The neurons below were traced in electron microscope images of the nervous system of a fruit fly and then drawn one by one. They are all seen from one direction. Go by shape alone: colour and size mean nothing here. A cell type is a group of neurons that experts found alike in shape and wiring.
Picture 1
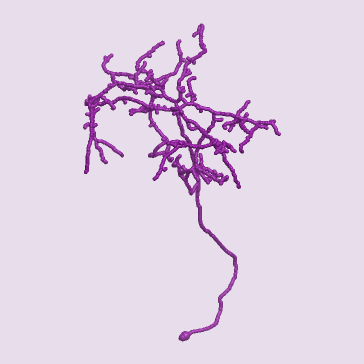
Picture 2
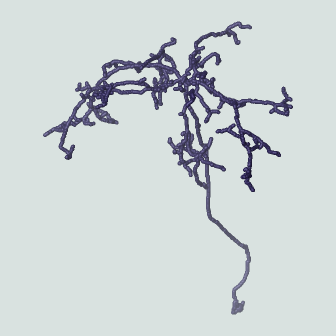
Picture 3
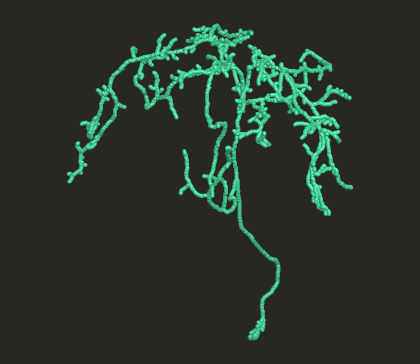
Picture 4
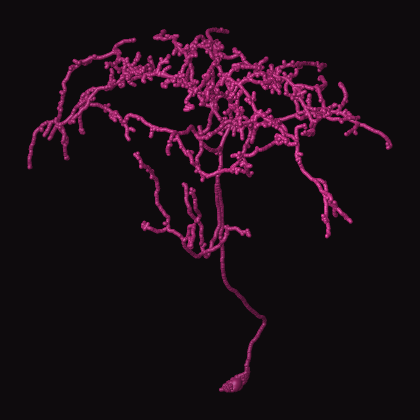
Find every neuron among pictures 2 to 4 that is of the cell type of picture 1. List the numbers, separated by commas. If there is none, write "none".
2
